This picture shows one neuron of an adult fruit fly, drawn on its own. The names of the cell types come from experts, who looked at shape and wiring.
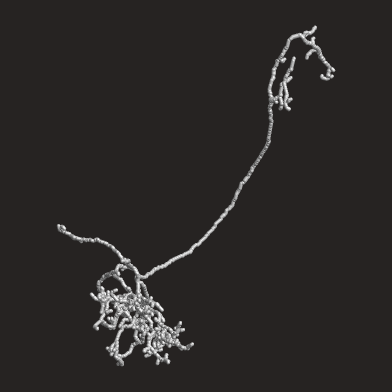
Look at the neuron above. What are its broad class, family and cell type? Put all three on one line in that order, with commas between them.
visual projection neuron, hemilineage SLPa&l1_lateral, LC33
